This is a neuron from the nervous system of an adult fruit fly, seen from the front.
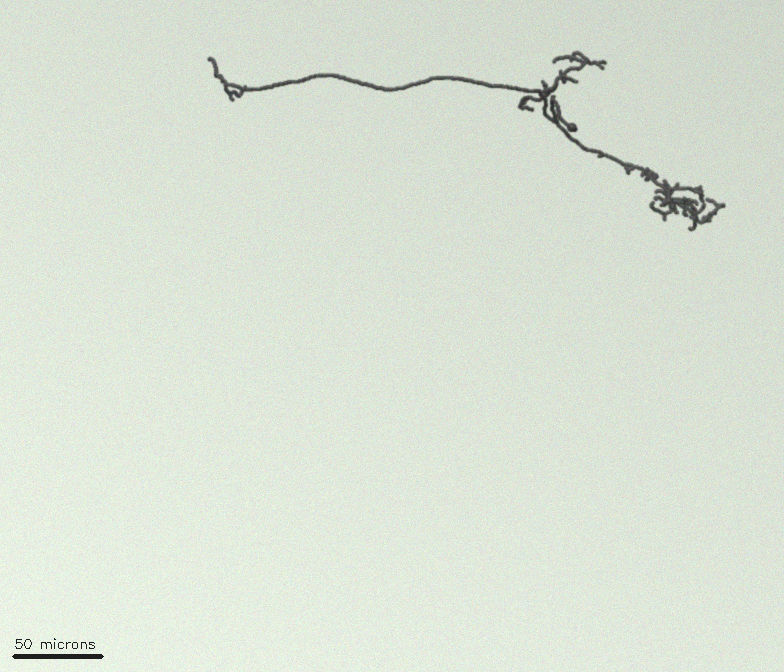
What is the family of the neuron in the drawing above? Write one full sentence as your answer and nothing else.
For this neuron, the family is hemilineage LHd1.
